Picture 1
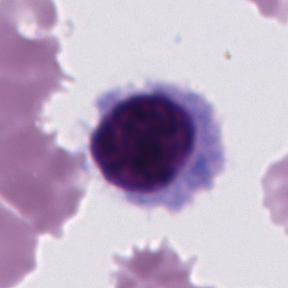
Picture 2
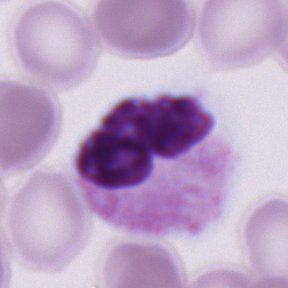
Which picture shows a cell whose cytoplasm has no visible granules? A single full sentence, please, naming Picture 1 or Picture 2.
What picture 1 shows is a cell with no visible granules in its cytoplasm.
